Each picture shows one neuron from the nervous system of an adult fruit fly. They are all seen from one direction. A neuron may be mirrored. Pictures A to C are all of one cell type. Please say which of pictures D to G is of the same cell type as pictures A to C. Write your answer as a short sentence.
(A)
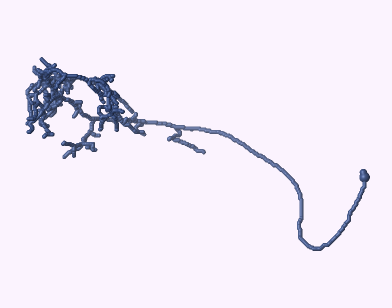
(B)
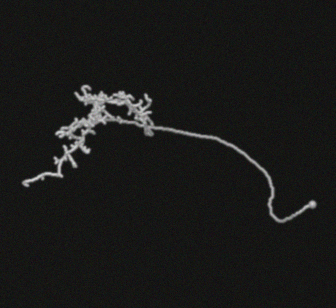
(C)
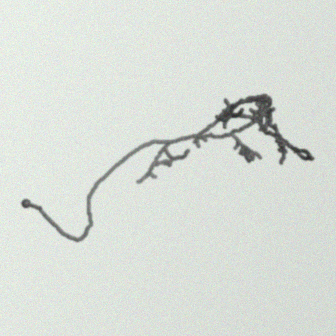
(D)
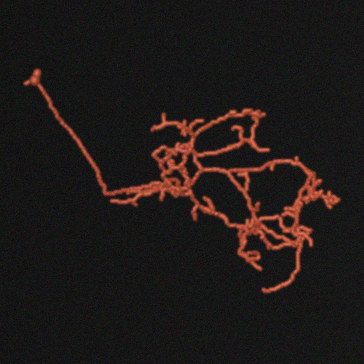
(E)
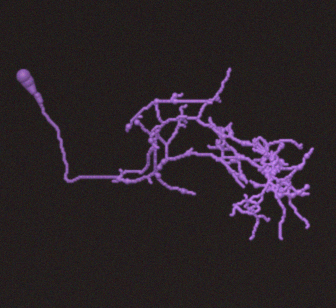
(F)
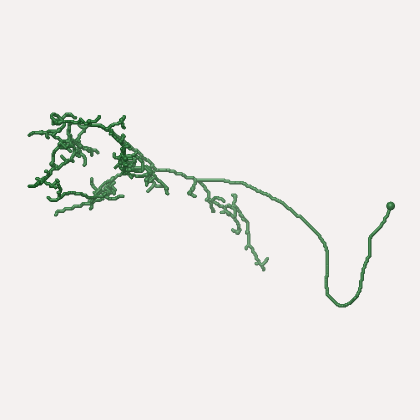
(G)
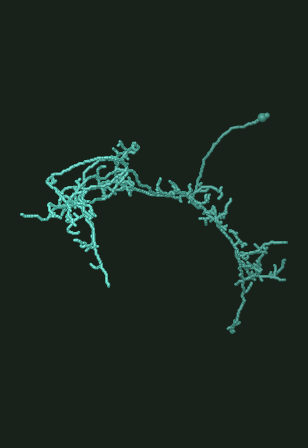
Picture F is of the same cell type.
